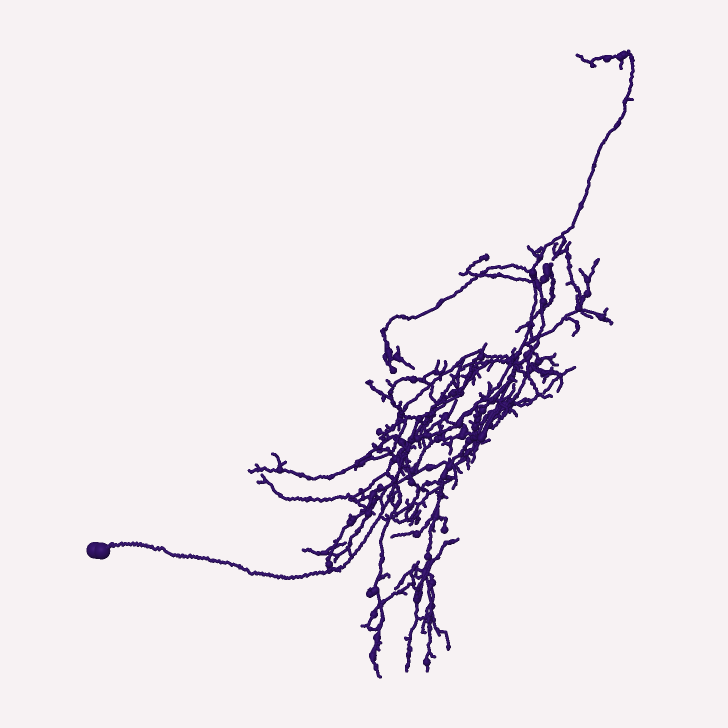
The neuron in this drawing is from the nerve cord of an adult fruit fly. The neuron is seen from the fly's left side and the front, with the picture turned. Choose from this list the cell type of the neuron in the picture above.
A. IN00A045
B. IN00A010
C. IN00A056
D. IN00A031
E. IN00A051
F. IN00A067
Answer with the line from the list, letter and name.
A. IN00A045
